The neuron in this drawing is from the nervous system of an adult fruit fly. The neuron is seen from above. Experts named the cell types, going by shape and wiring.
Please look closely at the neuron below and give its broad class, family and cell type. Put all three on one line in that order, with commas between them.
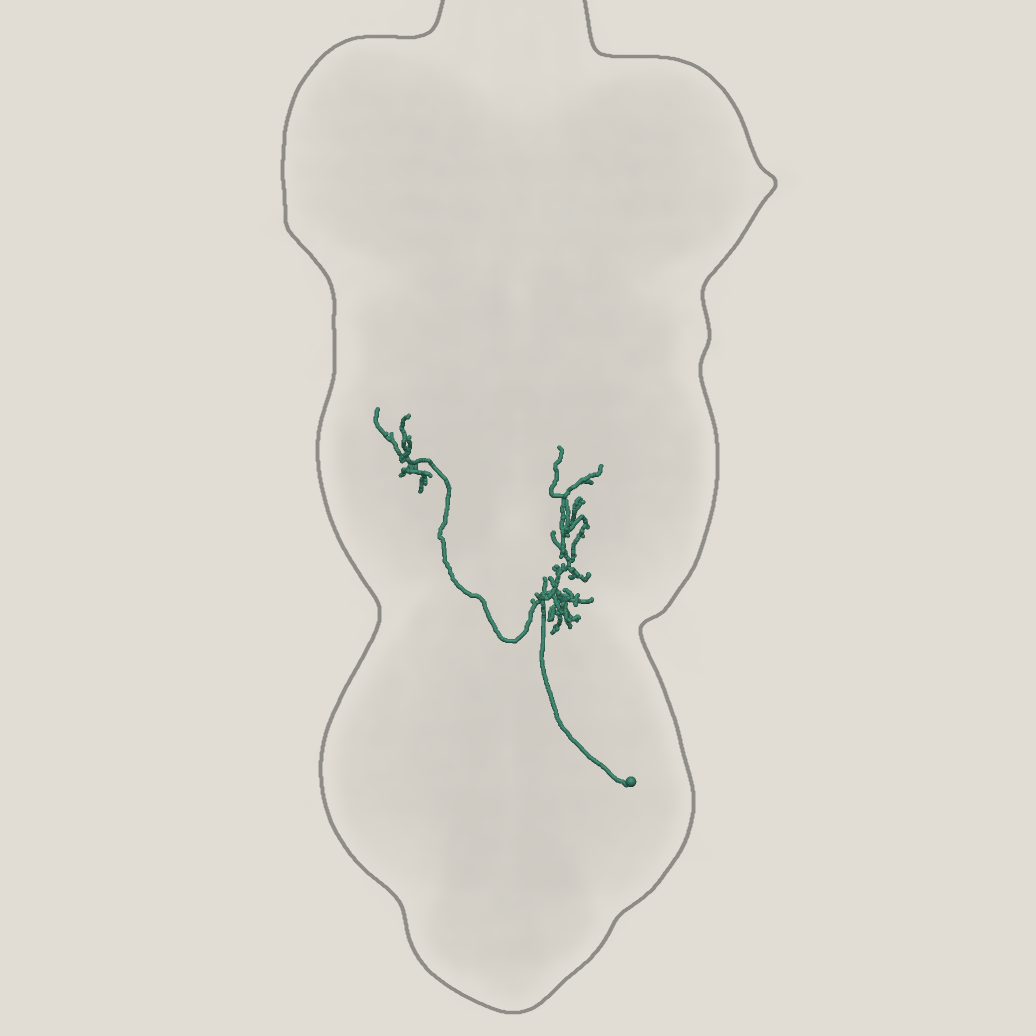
nerve-cord intrinsic neuron, hemilineage 07B, IN07B083_b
